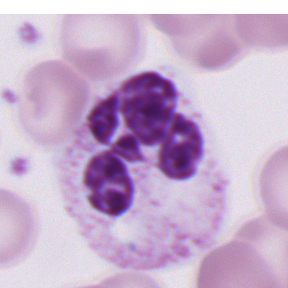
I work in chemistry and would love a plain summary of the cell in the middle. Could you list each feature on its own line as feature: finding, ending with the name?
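Chromatin: dark purple, coarsely clumped
Cytoplasm: abundant, pale pinkish-lilac
Granules: fine, pinkish-violet, scattered through the cytoplasm
Lobes: clustered in the upper part, lower cytoplasm left free
Name: segmented neutrophil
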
